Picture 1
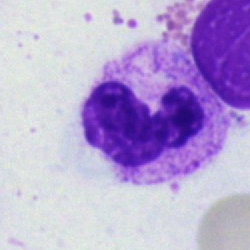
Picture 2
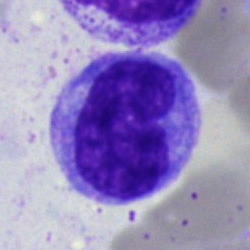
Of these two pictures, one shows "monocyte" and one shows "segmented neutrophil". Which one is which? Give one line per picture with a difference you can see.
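Picture 1 shows a segmented neutrophil: The cytoplasm is plentiful and pale pinkish-lilac.
Picture 2 shows a monocyte: The nucleus fills most of the cell.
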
